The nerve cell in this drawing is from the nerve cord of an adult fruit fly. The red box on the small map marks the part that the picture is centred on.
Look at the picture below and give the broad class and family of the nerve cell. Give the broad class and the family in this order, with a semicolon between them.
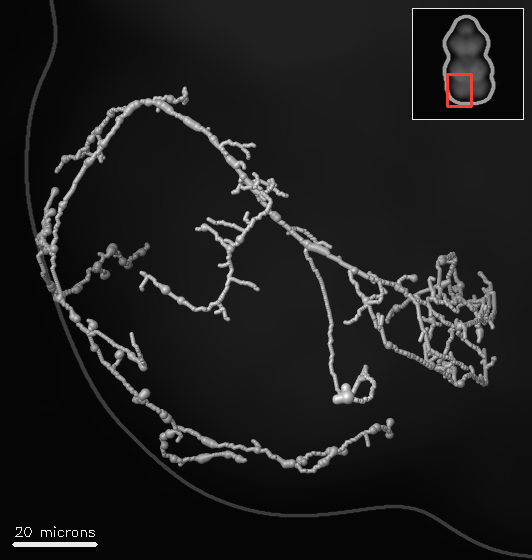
nerve-cord intrinsic neuron; hemilineage 08A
